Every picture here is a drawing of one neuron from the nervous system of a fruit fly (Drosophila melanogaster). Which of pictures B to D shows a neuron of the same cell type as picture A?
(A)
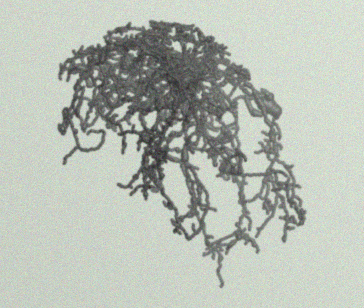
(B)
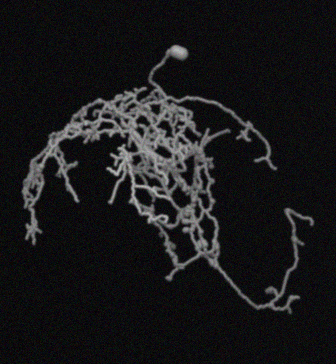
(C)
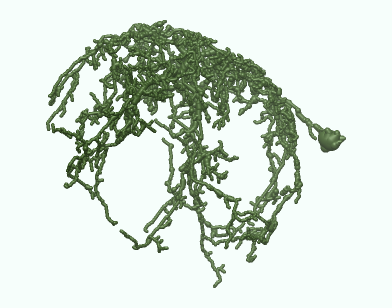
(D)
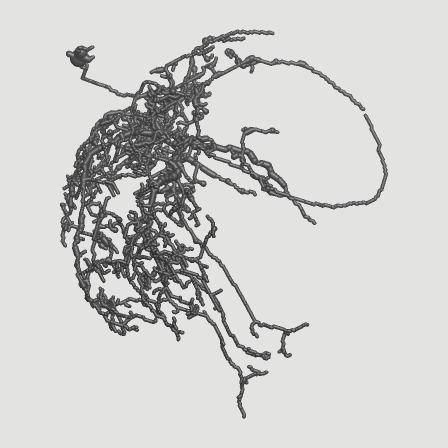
Picture C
